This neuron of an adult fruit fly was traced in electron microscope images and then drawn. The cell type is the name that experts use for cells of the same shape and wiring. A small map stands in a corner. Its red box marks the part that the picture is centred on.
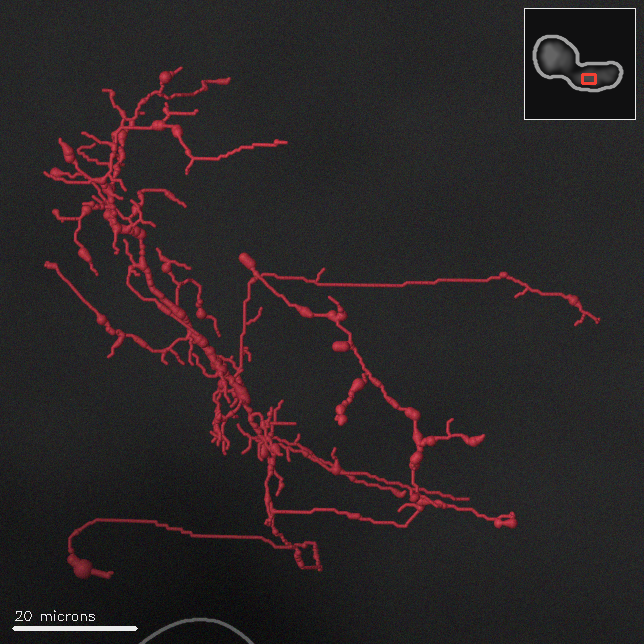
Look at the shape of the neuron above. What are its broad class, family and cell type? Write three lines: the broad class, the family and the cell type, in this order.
nerve-cord intrinsic neuron
hemilineage 14A
IN14A044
